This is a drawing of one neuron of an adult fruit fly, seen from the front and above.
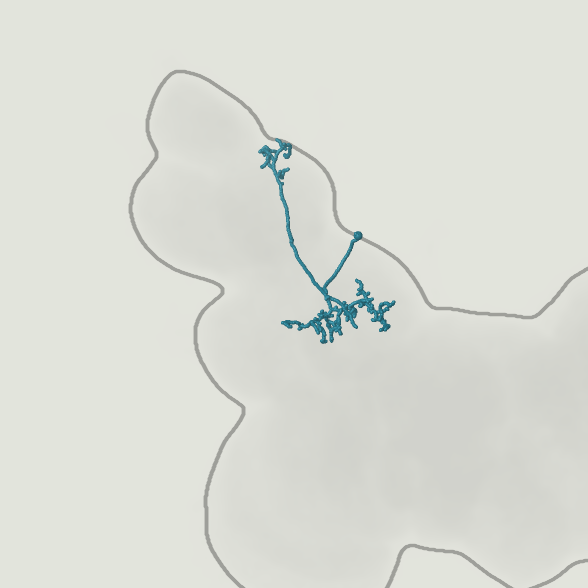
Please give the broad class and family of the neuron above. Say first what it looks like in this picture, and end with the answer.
The cell body is in the middle of the picture. As drawn here it is taller than it is wide. It is a nerve-cord intrinsic neuron. The family is hemilineage 11A.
